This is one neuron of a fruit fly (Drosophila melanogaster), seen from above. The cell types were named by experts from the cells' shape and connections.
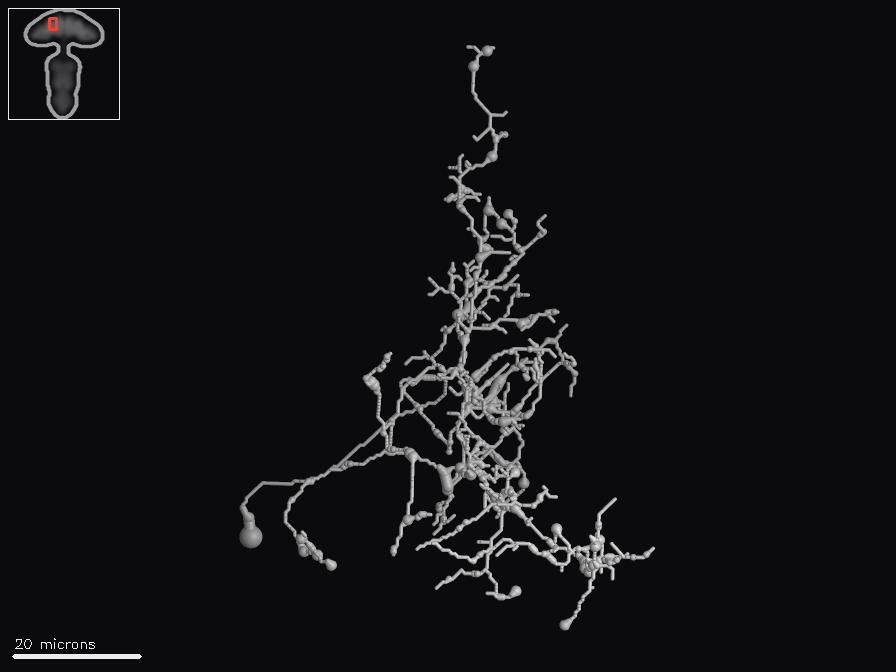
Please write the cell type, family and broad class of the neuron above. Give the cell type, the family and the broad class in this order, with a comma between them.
SAD023, hemilineage WEDa1, central-brain intrinsic neuron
